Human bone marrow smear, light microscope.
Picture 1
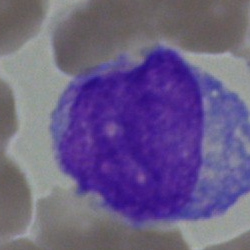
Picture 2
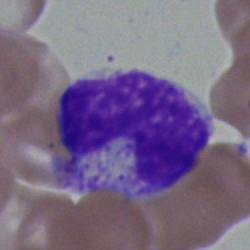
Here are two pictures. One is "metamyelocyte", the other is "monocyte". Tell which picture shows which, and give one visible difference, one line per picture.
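Picture 1 – monocyte. No distinct granules can be seen in the cytoplasm.
Picture 2 – metamyelocyte. Small dark purple granules are scattered through the cytoplasm.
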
